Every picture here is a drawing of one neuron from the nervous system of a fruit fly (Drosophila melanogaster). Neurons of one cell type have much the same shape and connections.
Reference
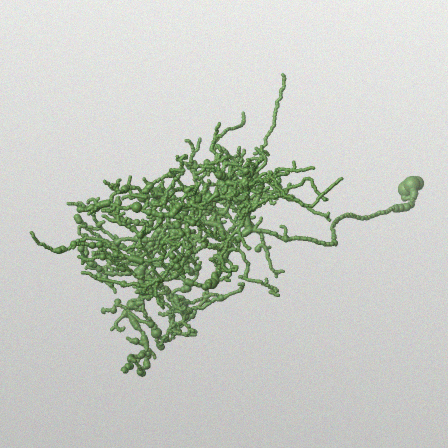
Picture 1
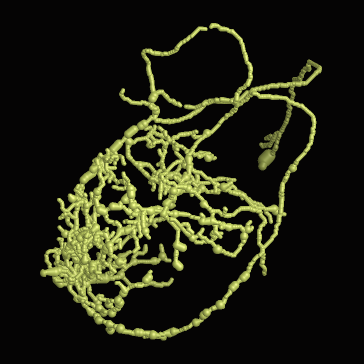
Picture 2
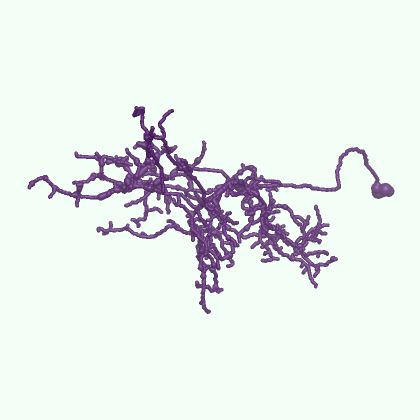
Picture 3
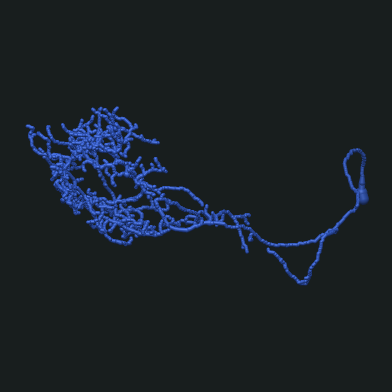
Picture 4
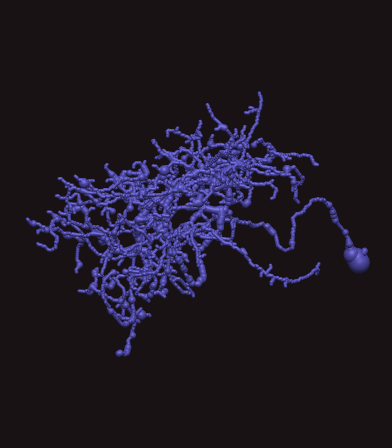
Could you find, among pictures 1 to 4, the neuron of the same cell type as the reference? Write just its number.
4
